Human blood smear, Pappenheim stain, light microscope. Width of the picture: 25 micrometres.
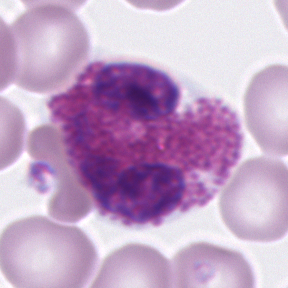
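Eosinophil, the cell in the middle of a stained smear of human peripheral blood. Nucleus: two lobes, one in the upper part of the cell and the other in the lower part, with no nucleoli visible in either. Granules: reddish-pink. Outline: bumpy where granules form the edge.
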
